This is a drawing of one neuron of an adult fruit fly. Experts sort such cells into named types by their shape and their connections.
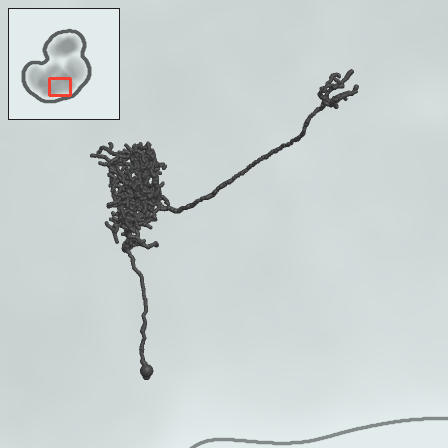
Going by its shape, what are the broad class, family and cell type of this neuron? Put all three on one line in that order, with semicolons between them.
central-brain intrinsic neuron; class CX; EPG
